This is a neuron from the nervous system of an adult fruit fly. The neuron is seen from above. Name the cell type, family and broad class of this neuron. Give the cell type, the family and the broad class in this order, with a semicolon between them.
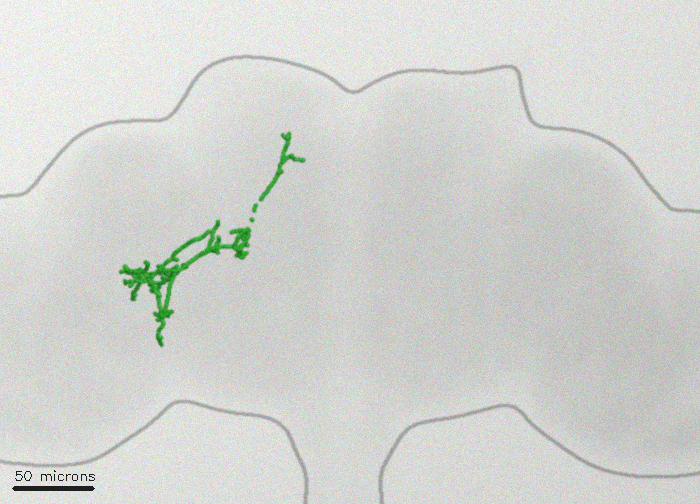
SIP049; hemilineage VLPd&p1_posterior; central-brain intrinsic neuron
